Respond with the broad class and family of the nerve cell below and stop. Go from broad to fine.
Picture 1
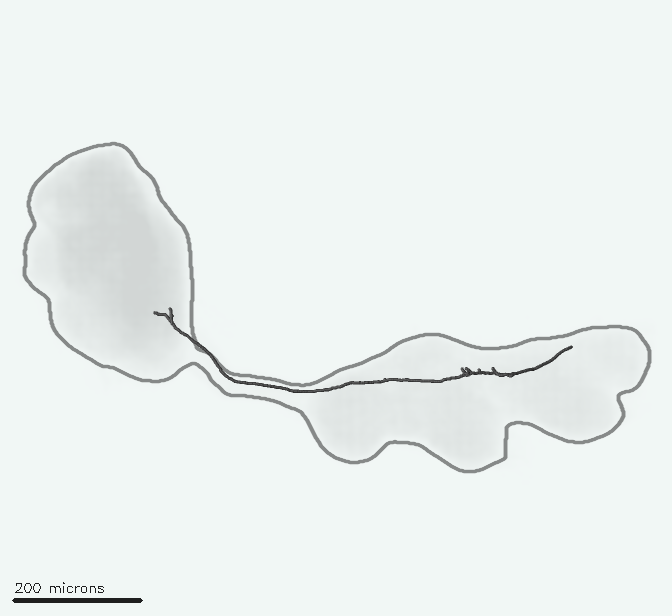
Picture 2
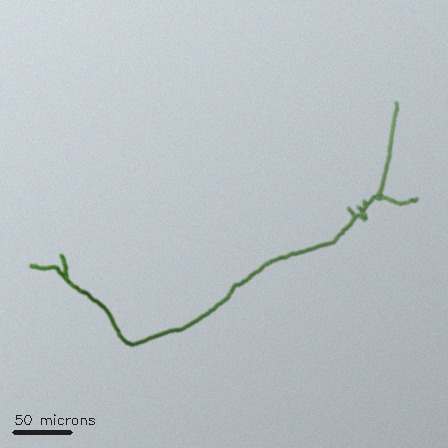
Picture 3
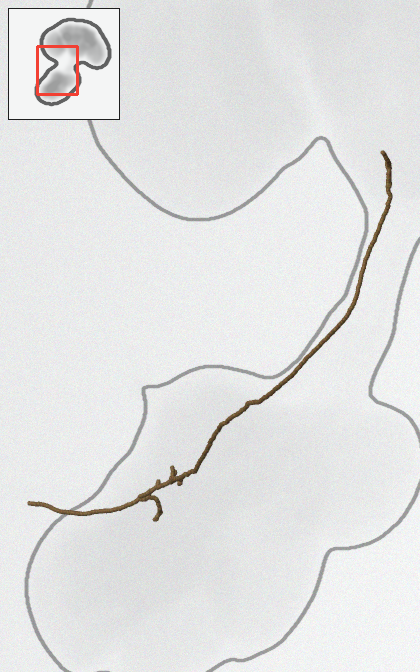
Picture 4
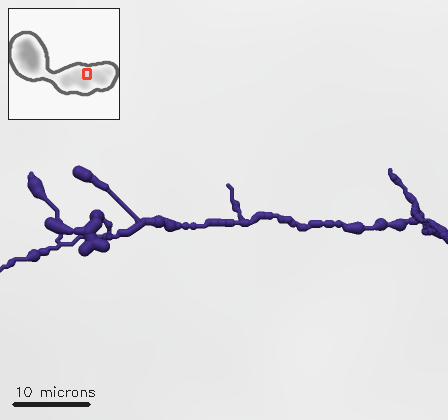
sensory neuron ascending to the brain; class mechanosensory proprioceptive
